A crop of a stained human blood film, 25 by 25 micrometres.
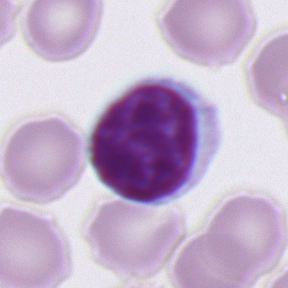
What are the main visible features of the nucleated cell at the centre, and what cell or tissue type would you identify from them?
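First, the outline is round, and the cell is about 11 micrometres across. Next, the nucleus is round and undivided, about 10 micrometres across, and it fills about 80% of the cell's area. Its chromatin is dense and coarsely clumped. Last, the cytoplasm forms a thin crescent, mainly on the right side of the nucleus. This is a typical lymphocyte.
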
